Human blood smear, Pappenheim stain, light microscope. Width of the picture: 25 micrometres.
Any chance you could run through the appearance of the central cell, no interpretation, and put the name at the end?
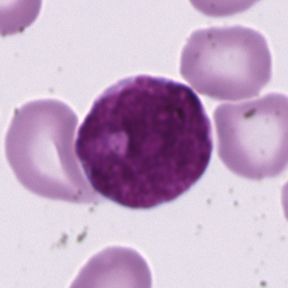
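Cytoplasm: very thin rim at the nuclear edge only. Nucleus: small paler patch left of centre. Granules: none seen. Vacuoles: none seen. Cell: myeloblast.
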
